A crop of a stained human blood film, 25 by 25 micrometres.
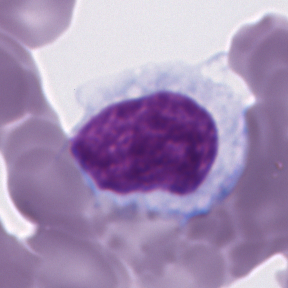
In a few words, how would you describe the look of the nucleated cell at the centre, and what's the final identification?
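Off to the left sits the nucleus, reaching the cell edge on that side. Around it I see fairly abundant cytoplasm, pale blue-grey. It looks foamy, dotted with many small pale vacuoles. Toward the outer edge the blue seems deeper than near the nucleus. I'd call it a hairy cell.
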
